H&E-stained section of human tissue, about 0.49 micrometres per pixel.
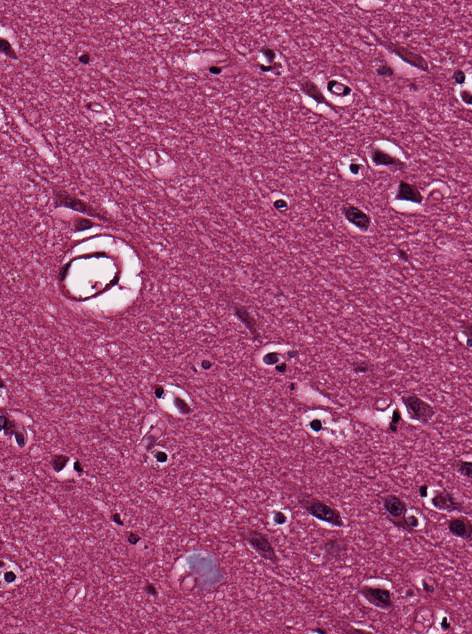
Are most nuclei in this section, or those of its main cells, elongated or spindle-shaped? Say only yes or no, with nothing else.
No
